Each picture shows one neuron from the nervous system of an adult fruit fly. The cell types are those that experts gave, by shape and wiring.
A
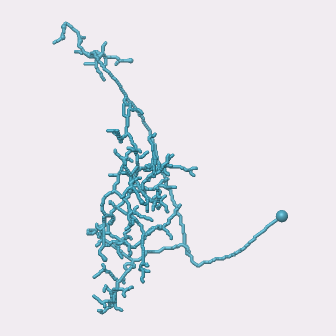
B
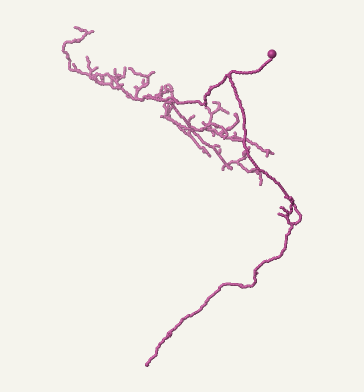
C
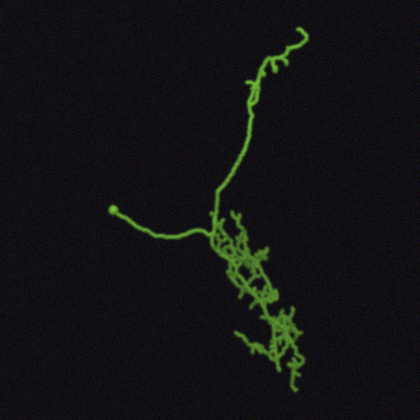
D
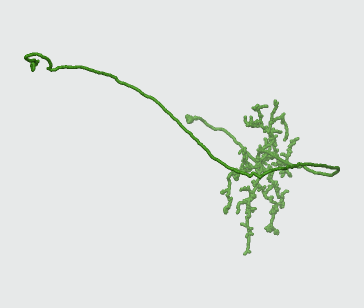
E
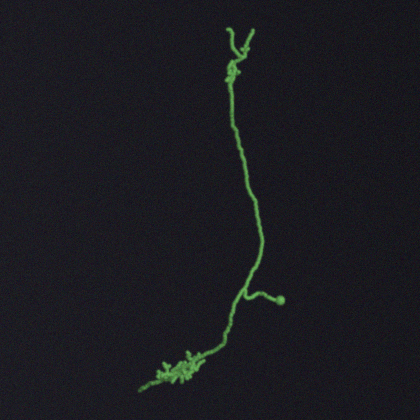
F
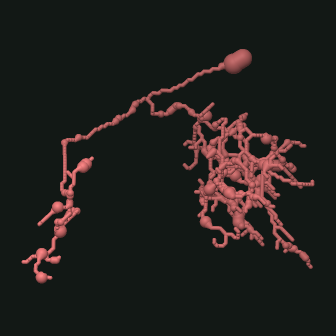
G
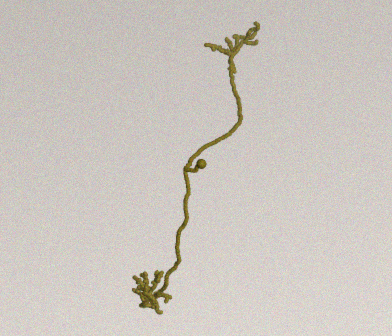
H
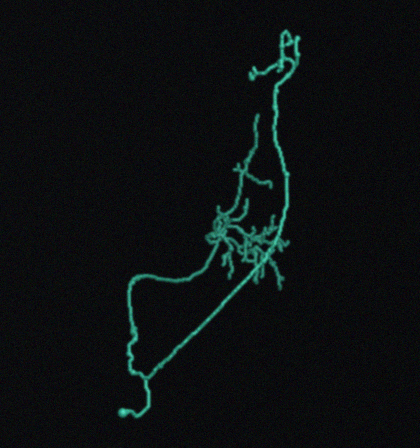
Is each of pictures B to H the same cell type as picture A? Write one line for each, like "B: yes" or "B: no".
B: yes
C: yes
D: no
E: no
F: yes
G: no
H: no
